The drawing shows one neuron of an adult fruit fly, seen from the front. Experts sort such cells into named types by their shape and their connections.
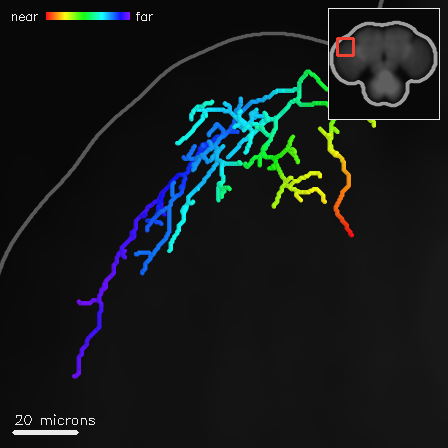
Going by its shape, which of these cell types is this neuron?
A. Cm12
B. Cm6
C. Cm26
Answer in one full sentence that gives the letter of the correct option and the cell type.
Option A gives Cm12 as the cell type of the neuron.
